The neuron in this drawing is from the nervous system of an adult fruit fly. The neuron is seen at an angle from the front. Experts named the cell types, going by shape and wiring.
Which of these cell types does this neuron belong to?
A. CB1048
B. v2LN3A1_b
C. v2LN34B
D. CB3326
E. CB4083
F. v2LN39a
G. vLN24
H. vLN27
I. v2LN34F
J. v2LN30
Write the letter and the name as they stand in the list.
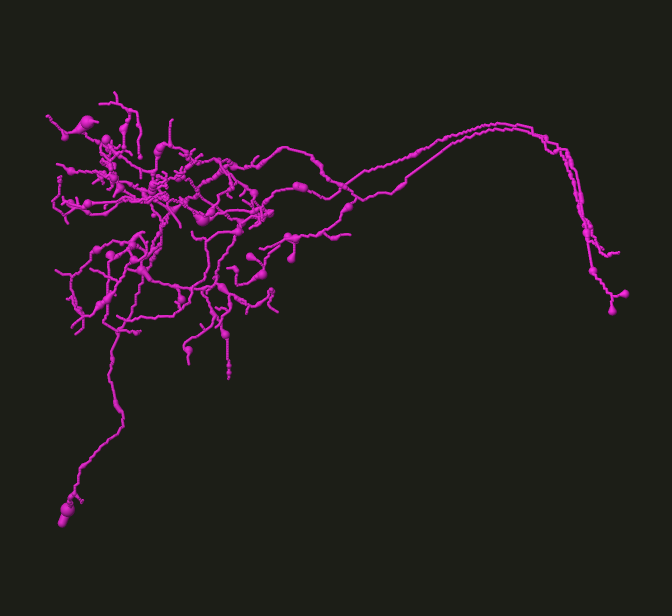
D. CB3326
